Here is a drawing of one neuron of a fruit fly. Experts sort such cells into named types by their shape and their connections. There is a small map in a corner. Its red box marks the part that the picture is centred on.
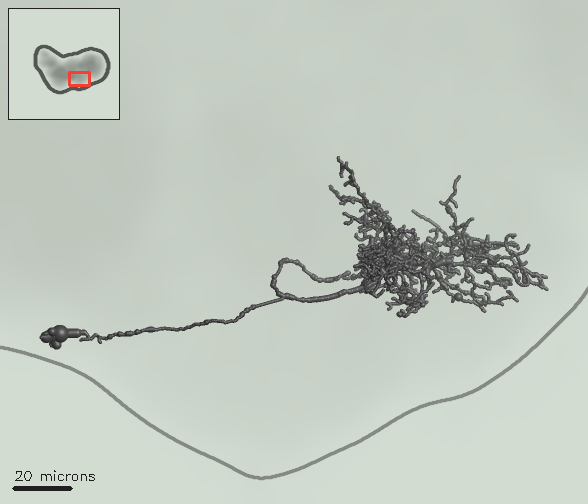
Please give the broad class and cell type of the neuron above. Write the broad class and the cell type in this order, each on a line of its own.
central-brain intrinsic neuron
GNG070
